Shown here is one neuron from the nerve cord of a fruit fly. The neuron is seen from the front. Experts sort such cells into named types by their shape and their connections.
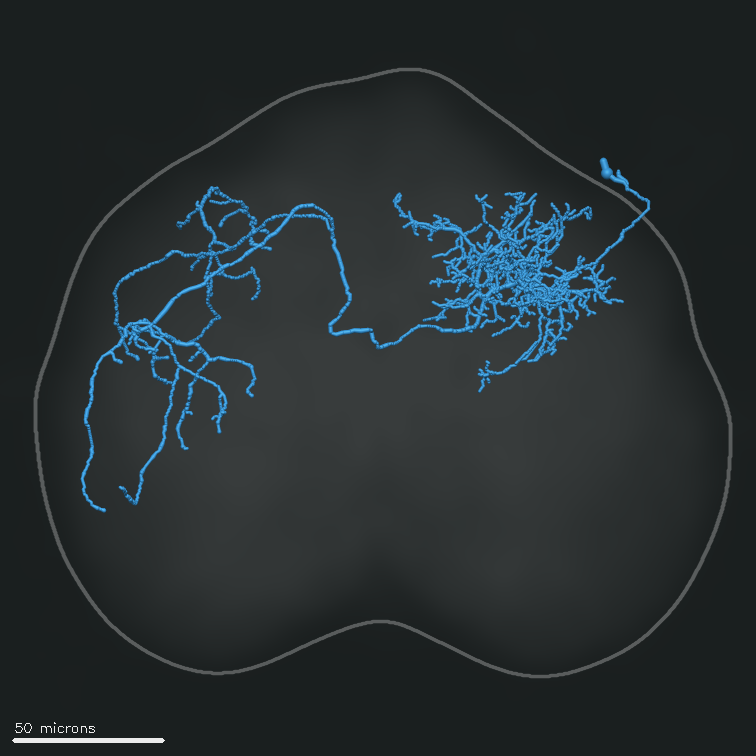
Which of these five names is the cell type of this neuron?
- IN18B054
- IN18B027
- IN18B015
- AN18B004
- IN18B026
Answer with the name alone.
IN18B015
